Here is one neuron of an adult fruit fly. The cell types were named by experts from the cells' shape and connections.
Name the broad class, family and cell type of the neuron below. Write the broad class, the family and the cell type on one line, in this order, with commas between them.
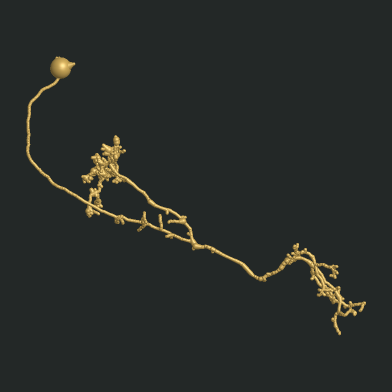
optic-lobe intrinsic neuron, Mi, Mi13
